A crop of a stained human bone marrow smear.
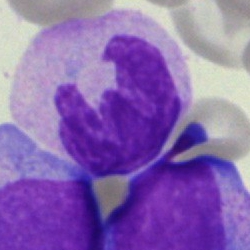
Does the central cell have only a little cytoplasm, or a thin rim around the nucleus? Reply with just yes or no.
No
